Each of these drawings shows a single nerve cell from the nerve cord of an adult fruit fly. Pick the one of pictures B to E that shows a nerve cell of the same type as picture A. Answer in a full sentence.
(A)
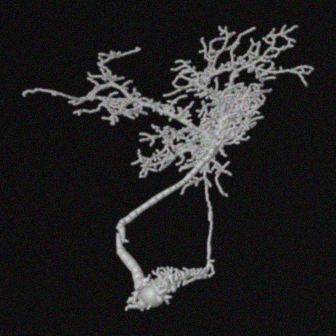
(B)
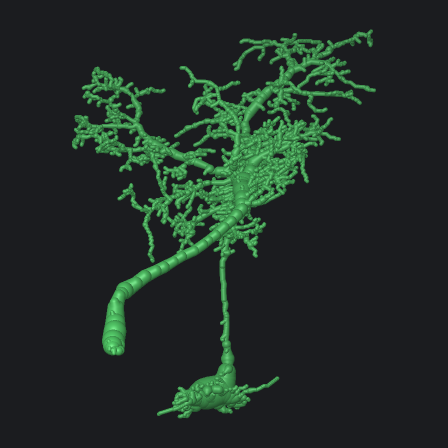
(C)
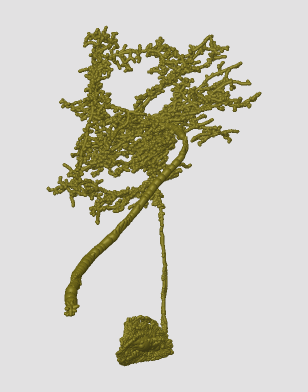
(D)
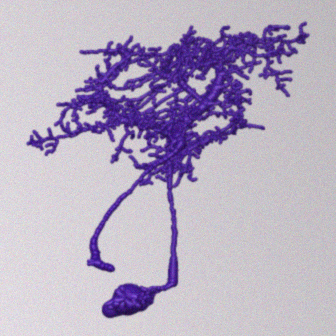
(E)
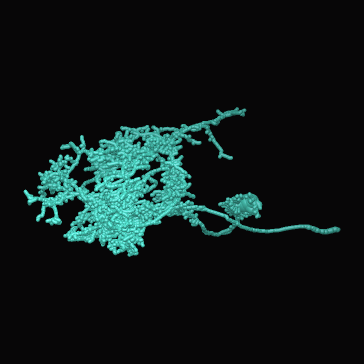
Picture B shows a nerve cell of the same cell type.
